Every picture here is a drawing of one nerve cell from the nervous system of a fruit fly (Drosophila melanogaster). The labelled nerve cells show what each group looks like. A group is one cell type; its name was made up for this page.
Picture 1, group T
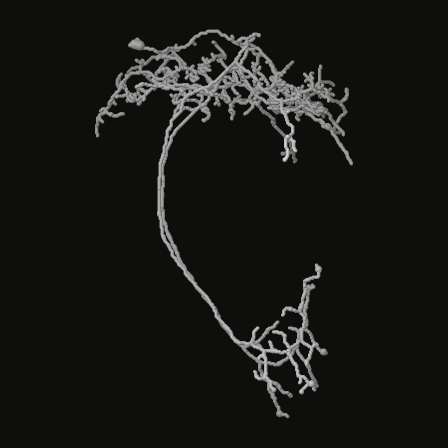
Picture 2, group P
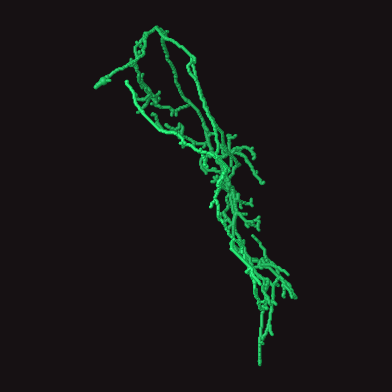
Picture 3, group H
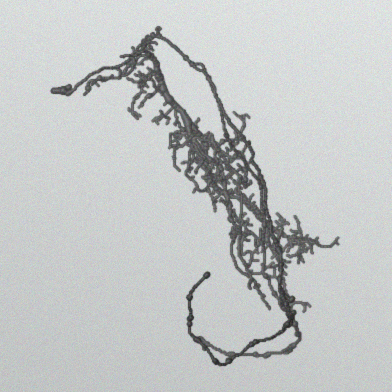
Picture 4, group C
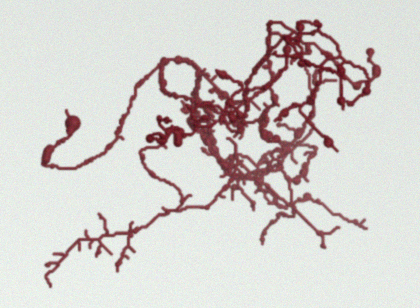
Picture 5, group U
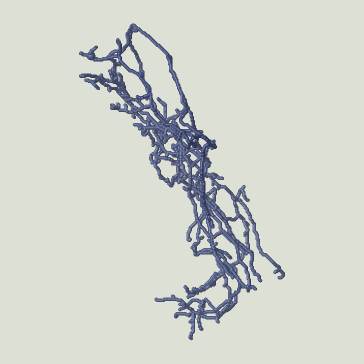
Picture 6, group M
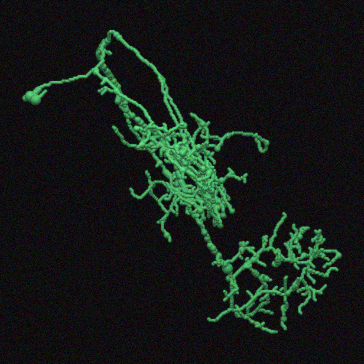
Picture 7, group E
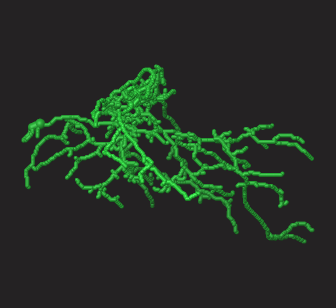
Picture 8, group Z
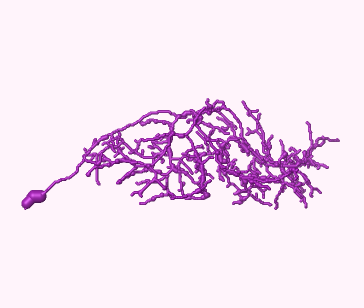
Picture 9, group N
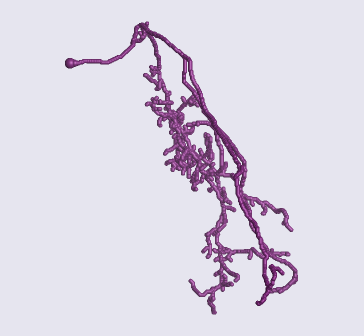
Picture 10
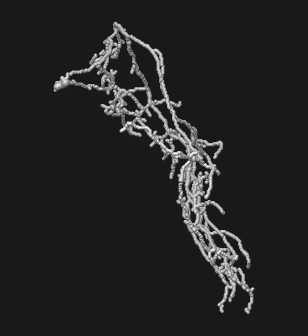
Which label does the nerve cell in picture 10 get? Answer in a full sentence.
It belongs to group P.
